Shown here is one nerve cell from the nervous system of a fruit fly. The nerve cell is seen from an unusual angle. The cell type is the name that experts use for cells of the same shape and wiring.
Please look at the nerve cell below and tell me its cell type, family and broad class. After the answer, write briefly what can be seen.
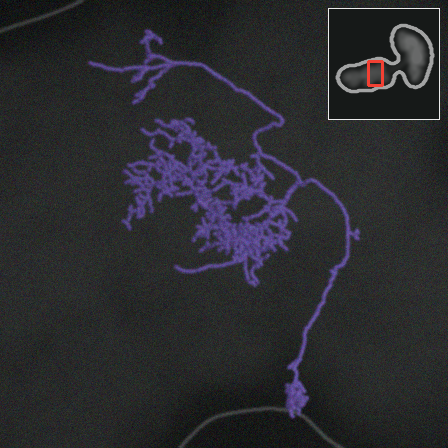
The cell type is IN06A003. The family is hemilineage 06A. Its broad class is nerve-cord intrinsic neuron. It is in the nerve cord and does not reach the brain. The picture shows dozens of branch ends.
